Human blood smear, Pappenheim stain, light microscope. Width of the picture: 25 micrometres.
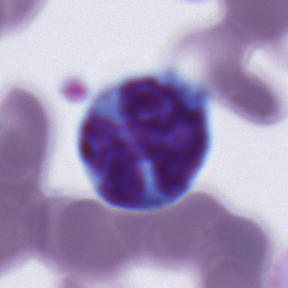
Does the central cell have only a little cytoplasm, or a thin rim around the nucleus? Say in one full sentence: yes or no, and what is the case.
Yes, it is a narrow rim of cytoplasm that surrounds the nucleus.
